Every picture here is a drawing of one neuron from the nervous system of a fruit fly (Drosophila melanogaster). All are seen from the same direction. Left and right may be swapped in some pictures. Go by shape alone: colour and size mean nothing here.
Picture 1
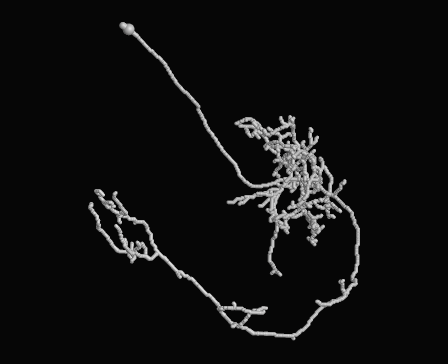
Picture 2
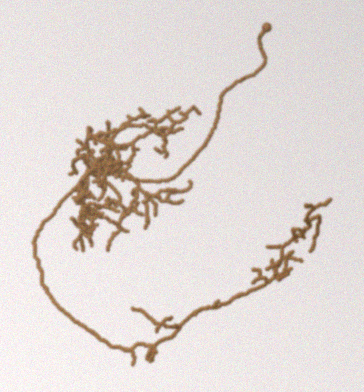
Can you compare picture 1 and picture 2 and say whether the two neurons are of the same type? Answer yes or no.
yes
